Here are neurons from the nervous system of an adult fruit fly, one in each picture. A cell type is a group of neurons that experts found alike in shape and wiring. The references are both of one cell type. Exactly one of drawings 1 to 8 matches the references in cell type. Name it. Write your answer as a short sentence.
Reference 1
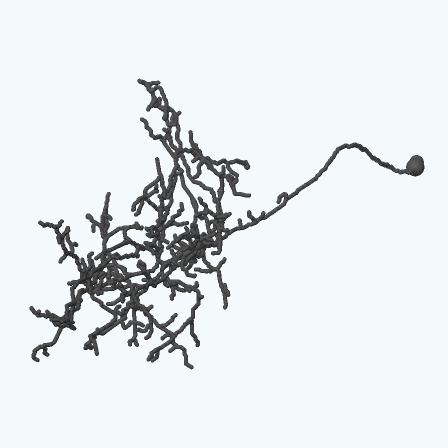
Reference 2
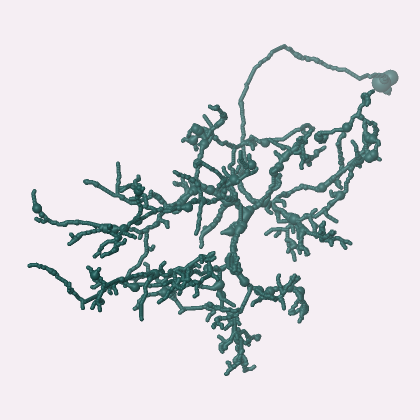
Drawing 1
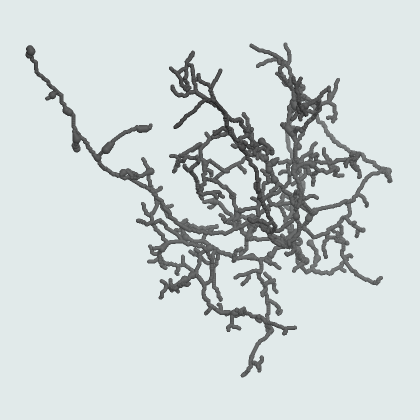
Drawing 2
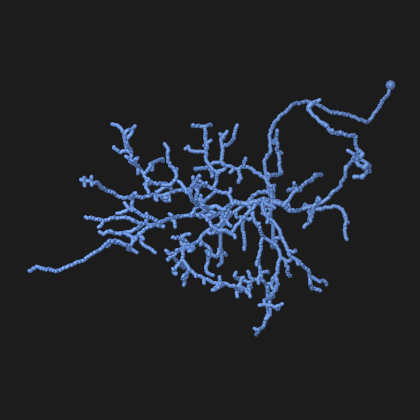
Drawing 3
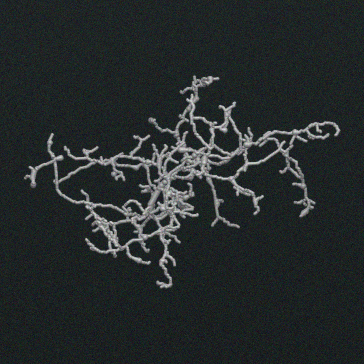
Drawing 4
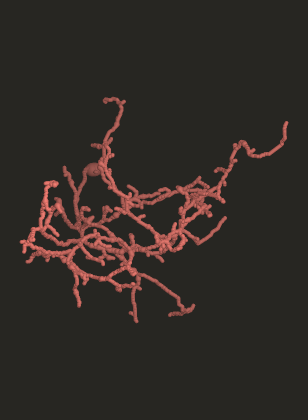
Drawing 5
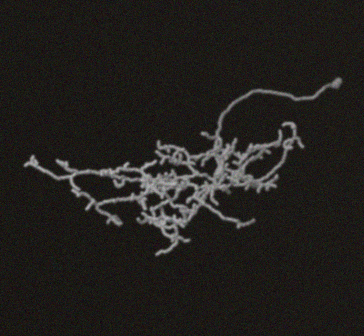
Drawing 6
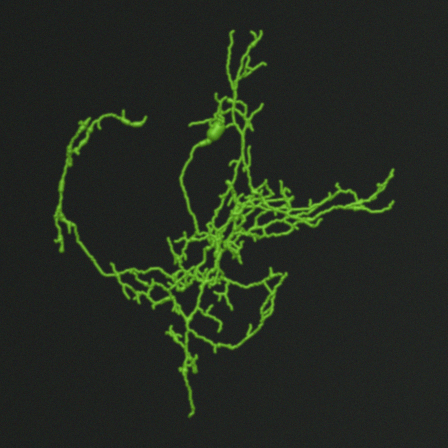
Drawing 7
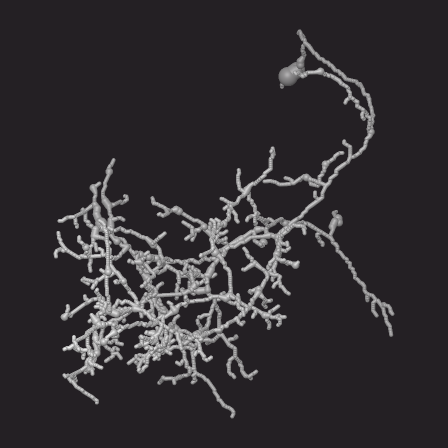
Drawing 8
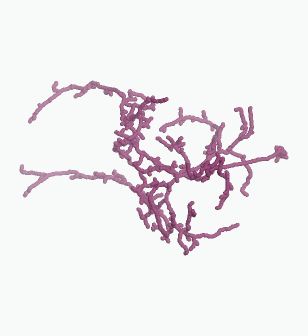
Drawing 5 is of the same cell type.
